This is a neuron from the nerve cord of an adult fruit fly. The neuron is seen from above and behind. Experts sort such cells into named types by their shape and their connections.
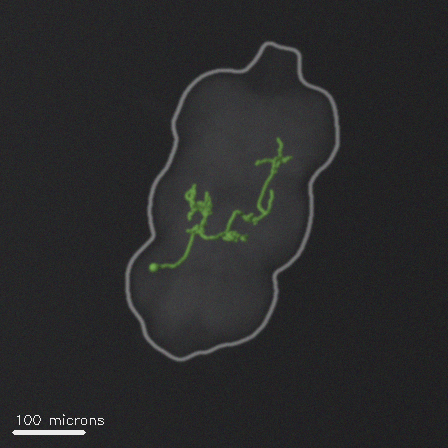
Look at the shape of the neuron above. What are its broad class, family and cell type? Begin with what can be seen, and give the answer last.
From left to right in the picture it spans about 200 microns. As drawn here it is about as wide as it is tall. This is a nerve-cord intrinsic neuron. Its family is hemilineage 06A. It is of cell type IN06A072.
